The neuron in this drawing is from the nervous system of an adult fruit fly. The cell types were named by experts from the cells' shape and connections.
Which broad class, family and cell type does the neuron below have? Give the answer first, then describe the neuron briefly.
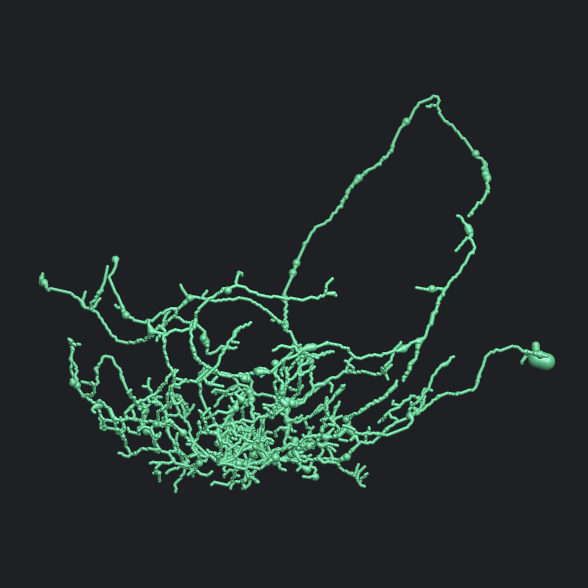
Its broad class is central-brain intrinsic neuron. The family is hemilineage VLPa1_lateral. The cell type is AVLP310. The cell body can be seen on the right of the picture. The picture shows more than a hundred branch ends.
